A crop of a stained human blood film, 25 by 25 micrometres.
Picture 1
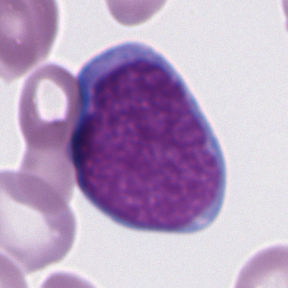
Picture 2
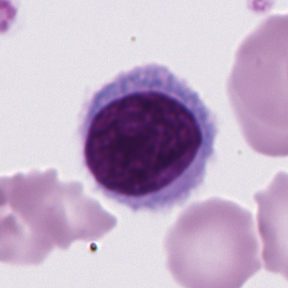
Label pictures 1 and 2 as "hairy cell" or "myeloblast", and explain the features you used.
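Myeloblast: picture 1. Hairy cell: picture 2. Outline: in picture 1, a smooth, rounded oval with no sharp angles and no projections or blebs on the surface. In picture 2, roughly round, with a ragged, fuzzy edge.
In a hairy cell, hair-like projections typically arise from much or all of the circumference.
Nucleus: in picture 1, oval and unindented, following the cell's shape, and filling about 80% of the cell's area. In picture 2, a single oval mass without lobes, about 10 micrometres across in a cell about 12 micrometres across, and filling about 60% of the cell's area.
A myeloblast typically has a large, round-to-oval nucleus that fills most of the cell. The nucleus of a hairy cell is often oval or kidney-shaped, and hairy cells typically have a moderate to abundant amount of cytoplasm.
Cytoplasm: in picture 1, a narrow blue rim with no granules. In picture 2, no clear vacuoles.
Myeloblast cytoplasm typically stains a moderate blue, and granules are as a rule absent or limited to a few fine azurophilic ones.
Chromatin in picture 2: dark purple and dense, with a blotchy texture. No distinct nucleoli.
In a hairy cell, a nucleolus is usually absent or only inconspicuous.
In picture 2, a red cell with a spiky outline lies to the lower left.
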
